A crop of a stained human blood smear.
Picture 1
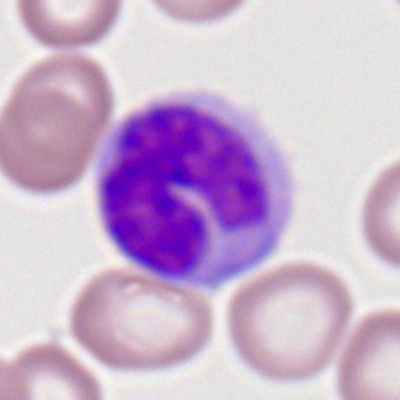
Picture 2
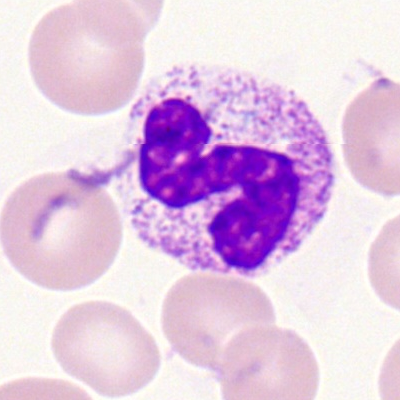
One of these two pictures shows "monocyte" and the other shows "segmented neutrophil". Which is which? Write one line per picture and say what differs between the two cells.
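The cell in picture 1 is a monocyte. No granules are visible in the cytoplasm.
The cell in picture 2 is a segmented neutrophil. Fine lilac granules are scattered throughout the cytoplasm.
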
